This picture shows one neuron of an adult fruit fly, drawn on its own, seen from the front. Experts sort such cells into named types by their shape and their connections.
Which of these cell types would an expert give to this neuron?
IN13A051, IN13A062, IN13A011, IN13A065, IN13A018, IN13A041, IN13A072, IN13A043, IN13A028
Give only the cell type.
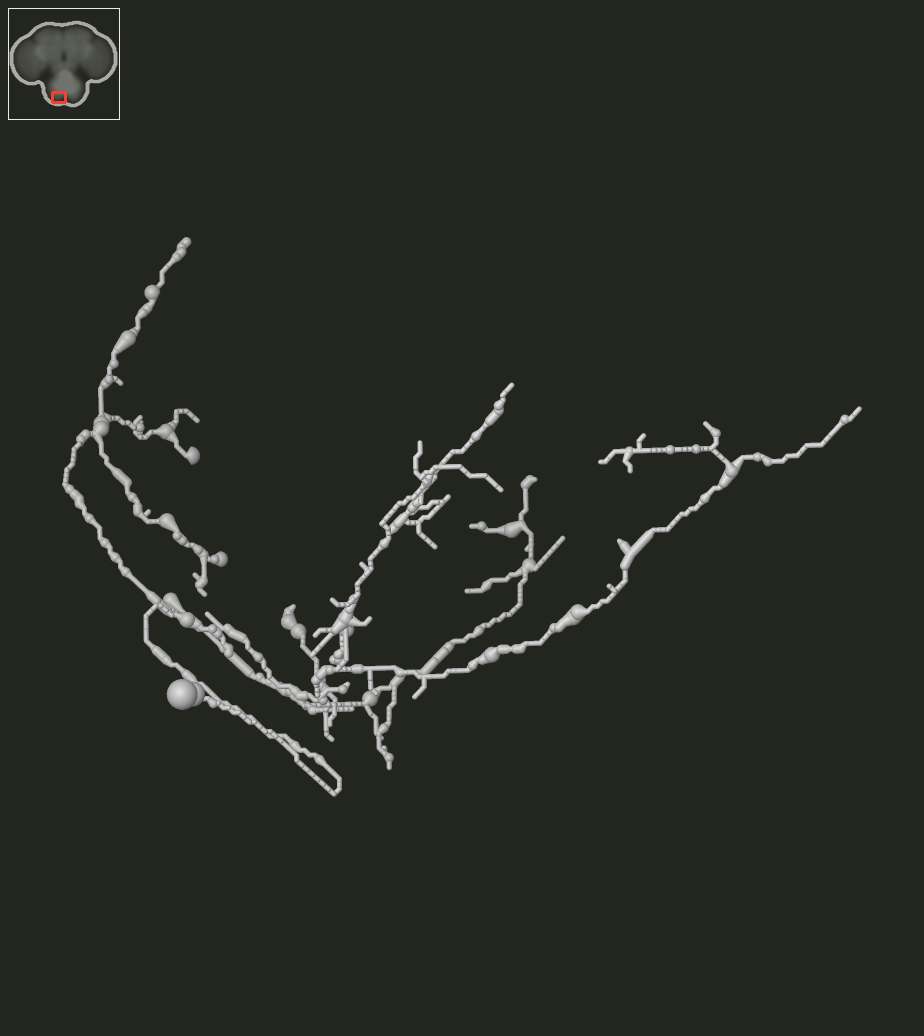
IN13A072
